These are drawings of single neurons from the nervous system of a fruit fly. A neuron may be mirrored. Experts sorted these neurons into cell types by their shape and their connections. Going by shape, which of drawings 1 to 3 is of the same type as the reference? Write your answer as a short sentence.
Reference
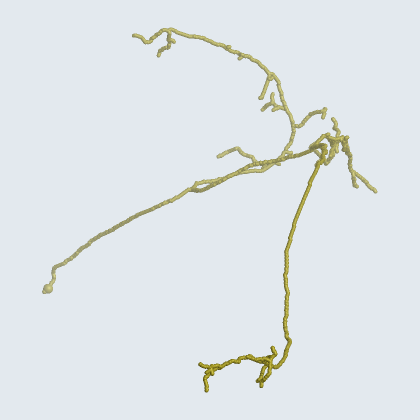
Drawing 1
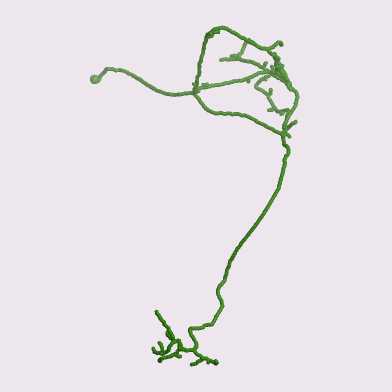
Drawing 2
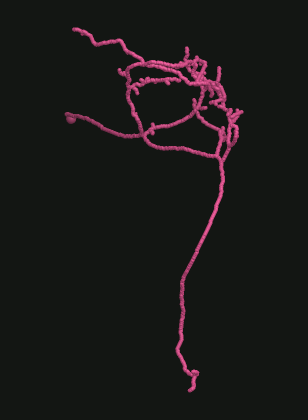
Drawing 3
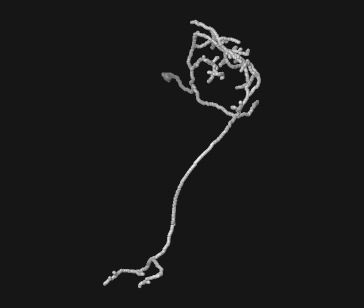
Drawing 1 shows a neuron of the same cell type.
